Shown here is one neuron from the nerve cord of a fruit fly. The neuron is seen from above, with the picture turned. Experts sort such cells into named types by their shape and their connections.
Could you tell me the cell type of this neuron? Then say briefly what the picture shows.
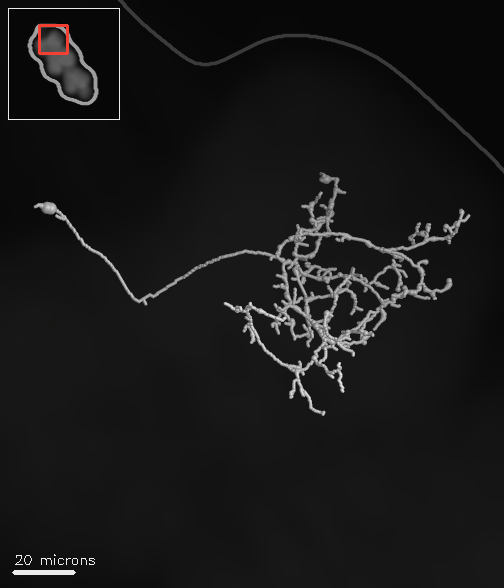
Its cell type is IN13B052. Its broad class is nerve-cord intrinsic neuron. By the scale bar it is about 150 microns wide in this view. The picture shows dozens of branch ends.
